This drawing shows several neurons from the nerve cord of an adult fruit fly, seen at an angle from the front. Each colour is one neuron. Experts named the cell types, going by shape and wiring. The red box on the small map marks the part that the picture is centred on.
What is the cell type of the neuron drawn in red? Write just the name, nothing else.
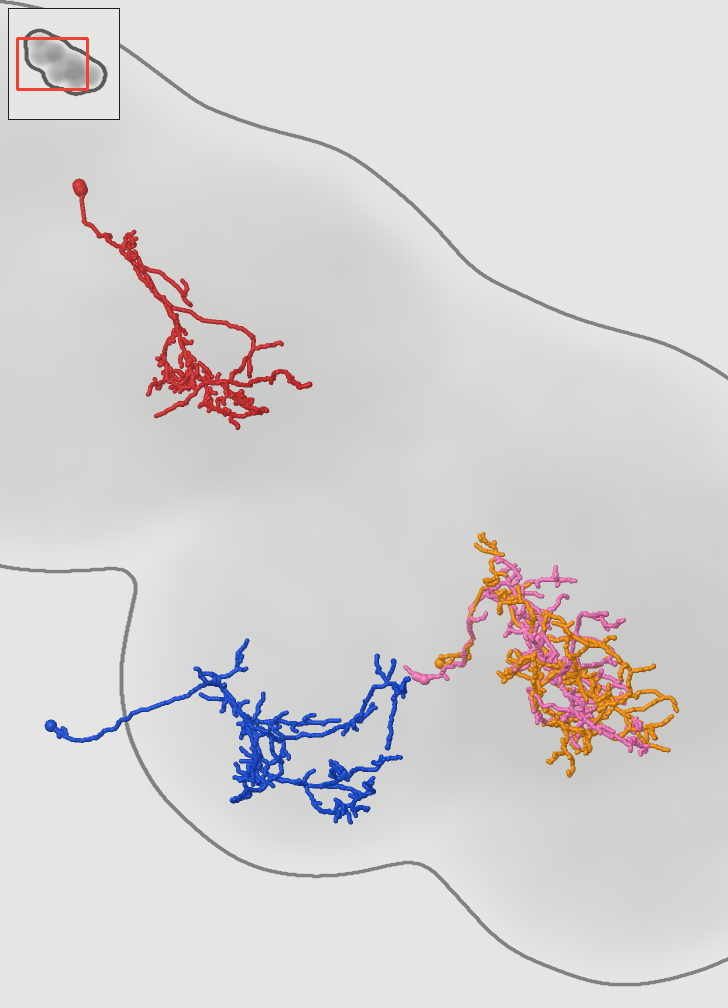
IN20A.22A079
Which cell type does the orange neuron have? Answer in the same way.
IN20A.22A063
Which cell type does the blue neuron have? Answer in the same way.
IN20A.22A059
